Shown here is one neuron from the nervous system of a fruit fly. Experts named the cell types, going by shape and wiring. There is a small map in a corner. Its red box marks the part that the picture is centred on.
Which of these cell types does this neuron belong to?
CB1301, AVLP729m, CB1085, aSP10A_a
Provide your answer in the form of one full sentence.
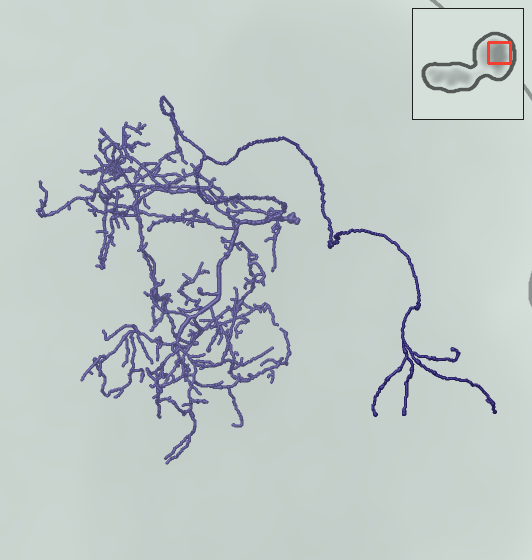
Classified by cell type, this neuron is CB1301.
